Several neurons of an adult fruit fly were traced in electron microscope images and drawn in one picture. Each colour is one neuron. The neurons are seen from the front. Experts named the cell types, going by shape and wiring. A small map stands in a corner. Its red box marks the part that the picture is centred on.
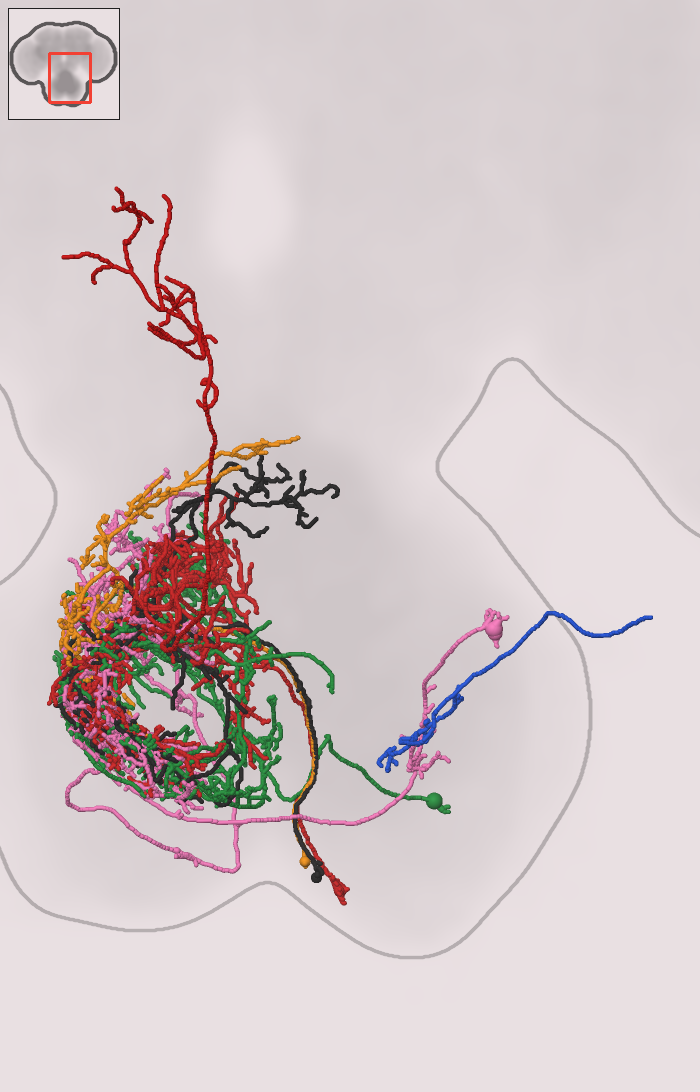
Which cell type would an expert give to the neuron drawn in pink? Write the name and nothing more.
IN01A017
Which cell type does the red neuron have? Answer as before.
AN06B089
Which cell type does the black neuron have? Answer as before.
IN06B077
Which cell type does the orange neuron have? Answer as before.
IN06B079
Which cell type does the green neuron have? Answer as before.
INXXX042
